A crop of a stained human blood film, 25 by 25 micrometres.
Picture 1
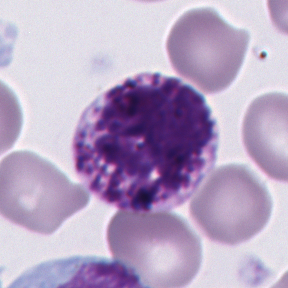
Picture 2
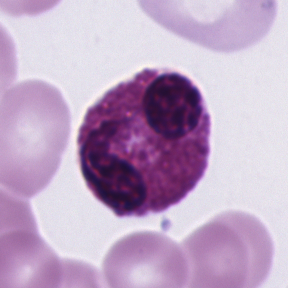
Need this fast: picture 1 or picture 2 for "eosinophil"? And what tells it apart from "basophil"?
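Picture 1: basophil. Picture 2: eosinophil. Nucleus: in the basophil, granules lie over it and hide its shape; in the eosinophil, two lobes sit at opposite sides, upper right and lower left.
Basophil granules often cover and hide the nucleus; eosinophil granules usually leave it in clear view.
Granules: basophil, coarse, dark purple and varying in size, packing the cell; eosinophil, densely packed throughout a reddish-purple cytoplasm.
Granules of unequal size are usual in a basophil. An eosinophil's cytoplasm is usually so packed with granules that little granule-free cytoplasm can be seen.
Basophil cytoplasm: pale lilac between the granules near the cell edge. Eosinophil chromatin: dark purple, coarsely clumped; no nucleoli in either lobe.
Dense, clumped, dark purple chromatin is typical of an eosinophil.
Basophil outline: round, no surface projections. Eosinophil position: lies free, not touching the surrounding red cells.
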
